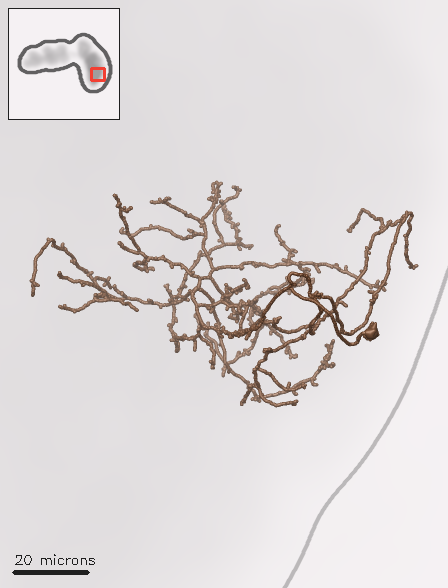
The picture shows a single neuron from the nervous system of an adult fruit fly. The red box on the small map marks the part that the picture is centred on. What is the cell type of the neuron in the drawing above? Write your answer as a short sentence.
The cell type is AVLP231.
